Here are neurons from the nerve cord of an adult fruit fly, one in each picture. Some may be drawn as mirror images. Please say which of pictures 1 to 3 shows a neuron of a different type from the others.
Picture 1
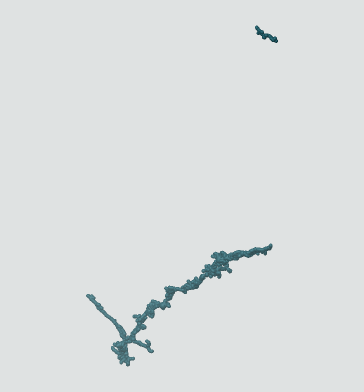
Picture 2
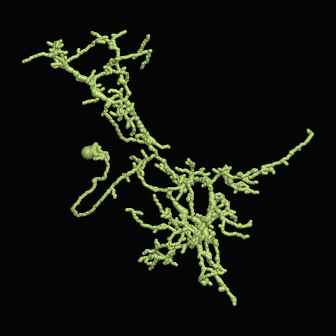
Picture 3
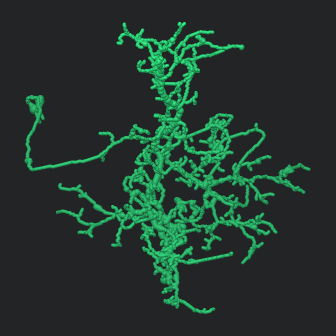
1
